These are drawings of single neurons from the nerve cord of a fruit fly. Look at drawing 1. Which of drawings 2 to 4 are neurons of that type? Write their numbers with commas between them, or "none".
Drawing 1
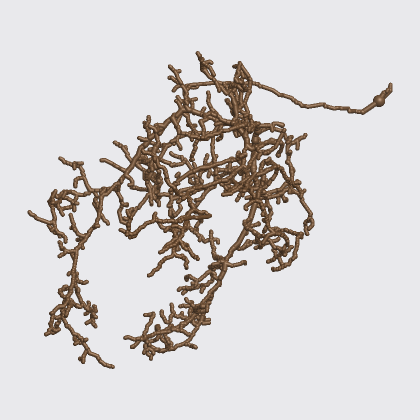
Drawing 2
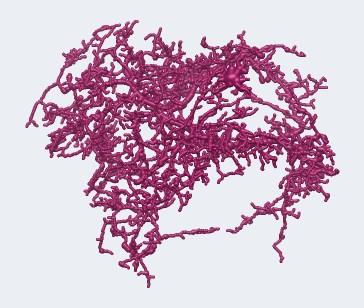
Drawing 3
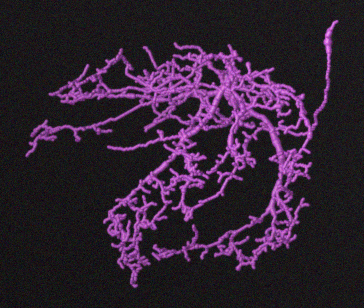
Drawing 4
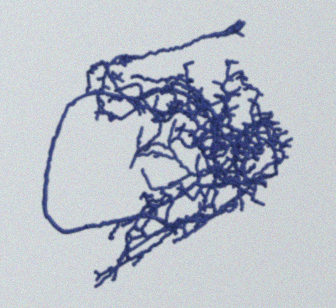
3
